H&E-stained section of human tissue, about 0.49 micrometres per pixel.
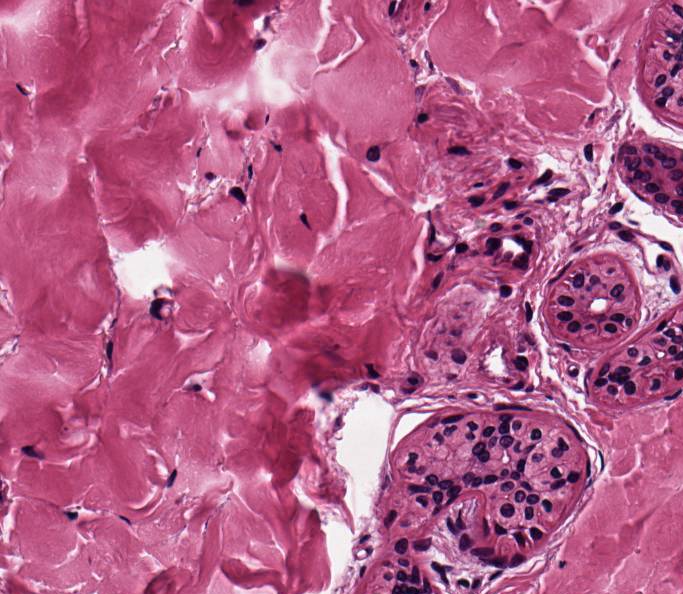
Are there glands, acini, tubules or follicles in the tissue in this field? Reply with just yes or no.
Yes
